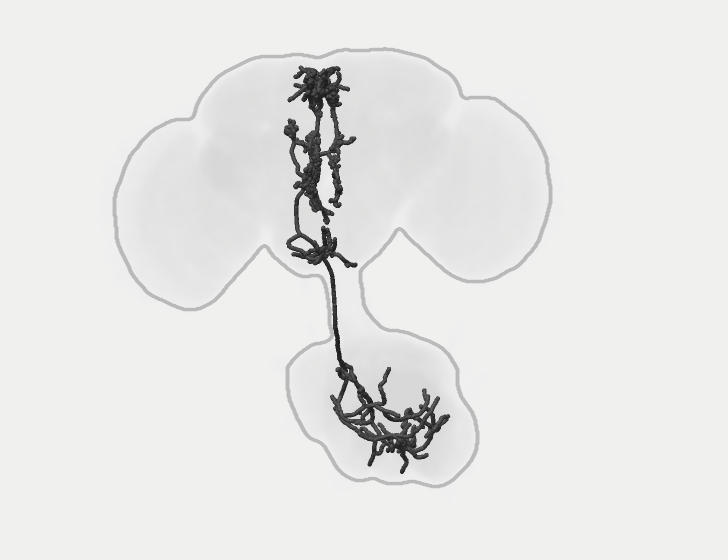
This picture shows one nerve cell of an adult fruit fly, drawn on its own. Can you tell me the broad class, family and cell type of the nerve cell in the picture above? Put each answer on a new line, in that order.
descending neuron
DNp
DNp14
